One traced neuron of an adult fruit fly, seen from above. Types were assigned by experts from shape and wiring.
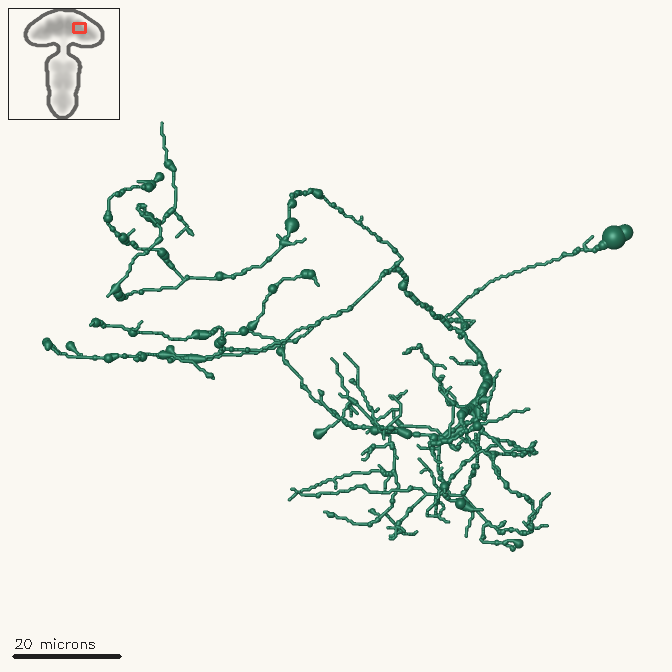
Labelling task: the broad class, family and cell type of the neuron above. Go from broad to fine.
central-brain intrinsic neuron; hemilineage LHa2; CB0947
